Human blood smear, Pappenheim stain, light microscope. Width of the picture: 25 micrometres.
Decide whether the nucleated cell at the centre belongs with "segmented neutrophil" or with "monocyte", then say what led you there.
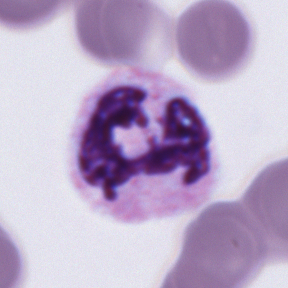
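It's a segmented neutrophil. Going over it, the outline is round and smooth. The chromatin is dark purple and coarsely clumped, and I can't make out any nucleoli. In the cytoplasm there are fine, faint pinkish-violet granules.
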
